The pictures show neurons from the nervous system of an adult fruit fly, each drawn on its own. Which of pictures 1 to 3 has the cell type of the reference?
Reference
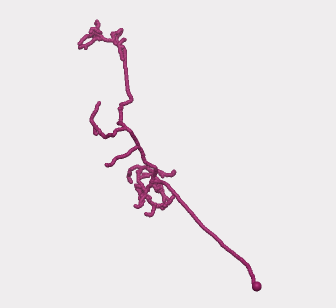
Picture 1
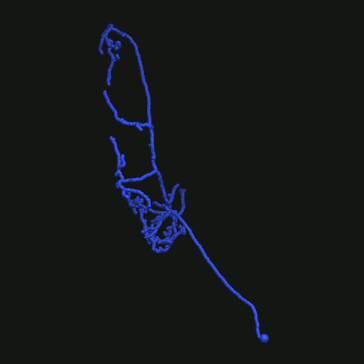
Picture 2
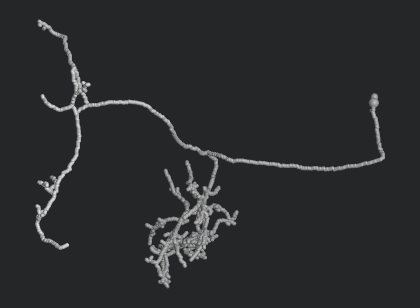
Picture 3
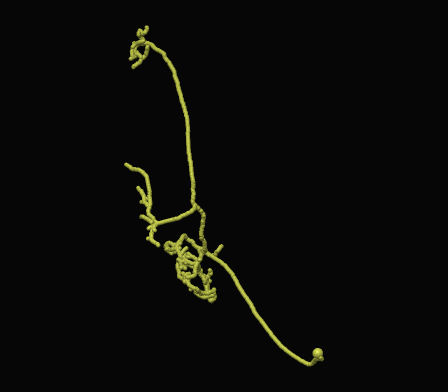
3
